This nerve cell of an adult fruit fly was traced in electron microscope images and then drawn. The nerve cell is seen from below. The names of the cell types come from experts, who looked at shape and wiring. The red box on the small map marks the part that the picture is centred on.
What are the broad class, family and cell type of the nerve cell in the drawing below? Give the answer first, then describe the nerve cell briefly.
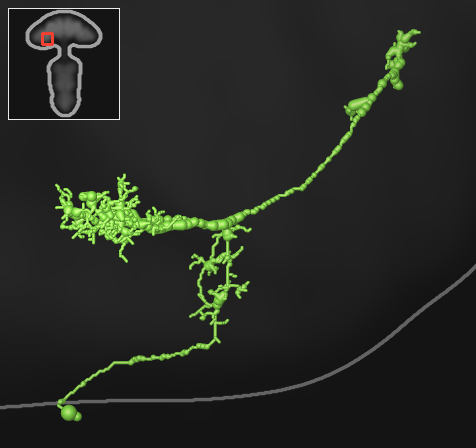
It is an optic-lobe intrinsic neuron. The family is Y. The cell type is Y3. Its cell body lies at the lower left of the picture. Dozens of branch ends can be seen.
